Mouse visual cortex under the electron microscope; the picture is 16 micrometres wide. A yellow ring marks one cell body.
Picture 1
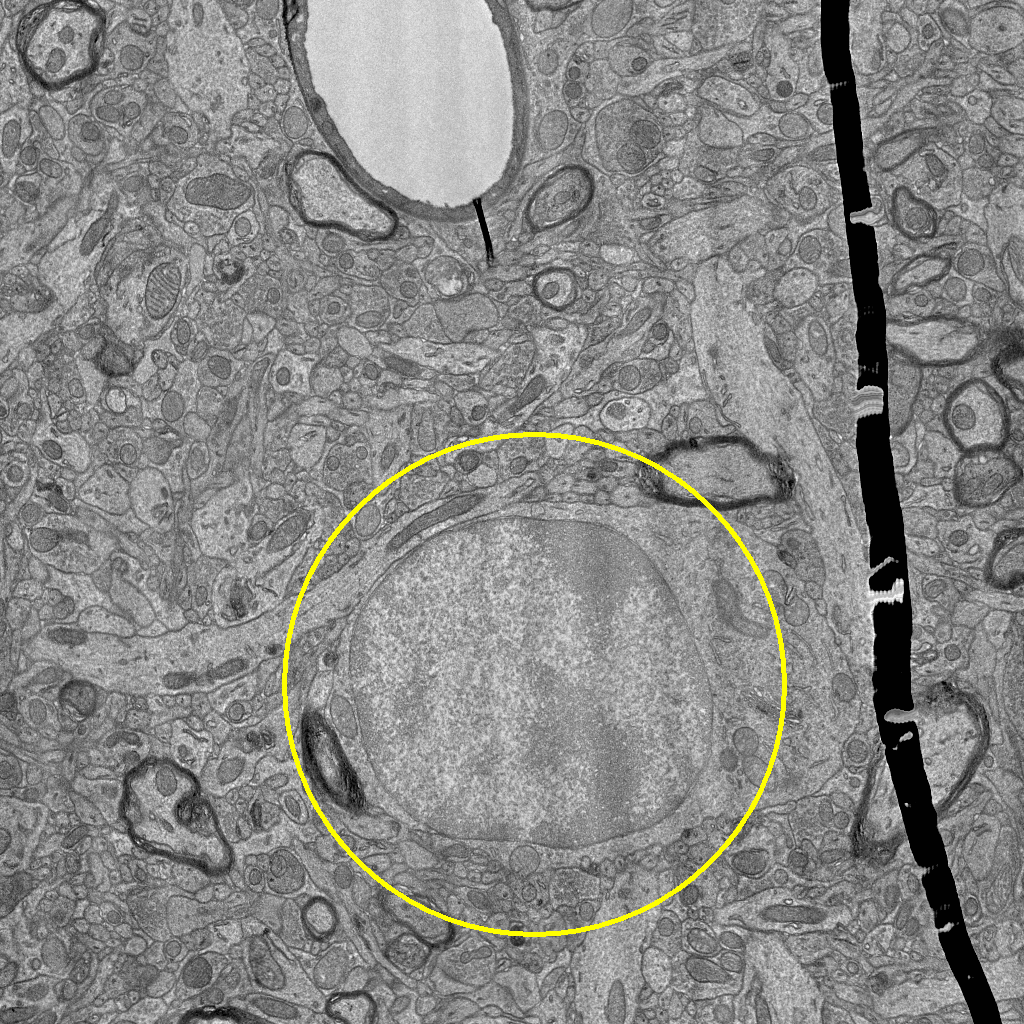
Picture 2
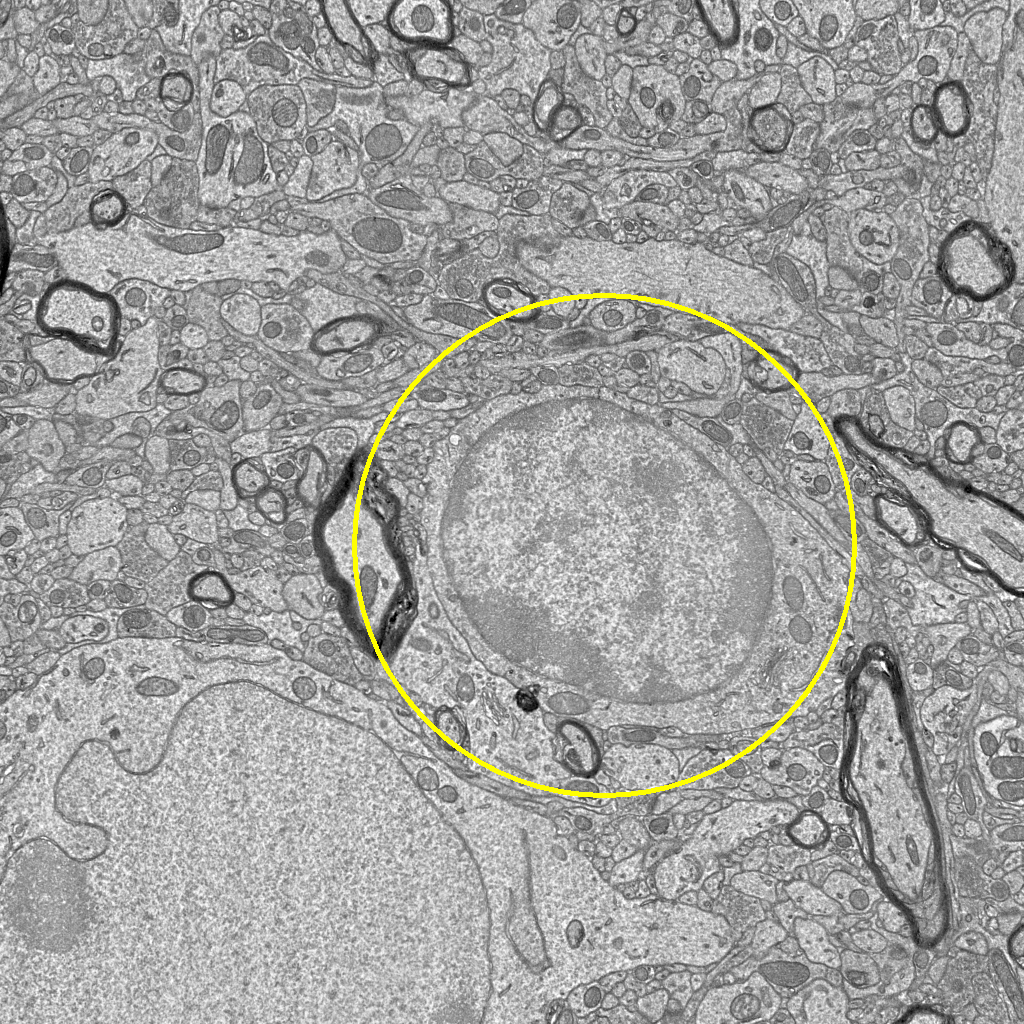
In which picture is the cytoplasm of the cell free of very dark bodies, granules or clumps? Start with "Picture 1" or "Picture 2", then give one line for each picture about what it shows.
Picture 1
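What picture 1 shows: The cytoplasm shows no stacked rough endoplasmic reticulum and no dark dense bodies.
What picture 2 shows: A single small black dense body lies in the cytoplasm just below the nucleus on the left.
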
